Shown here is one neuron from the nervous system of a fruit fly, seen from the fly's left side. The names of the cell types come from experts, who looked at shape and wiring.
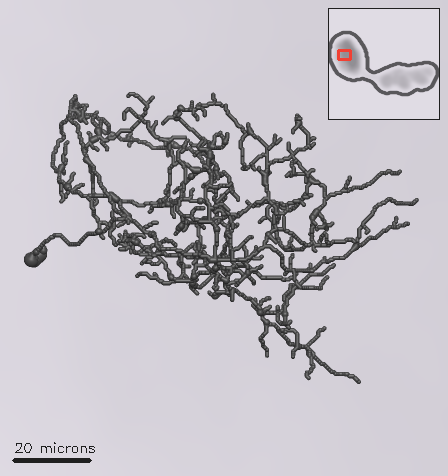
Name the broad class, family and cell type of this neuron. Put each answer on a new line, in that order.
central-brain intrinsic neuron
hemilineage VLPa1_lateral
AVLP293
